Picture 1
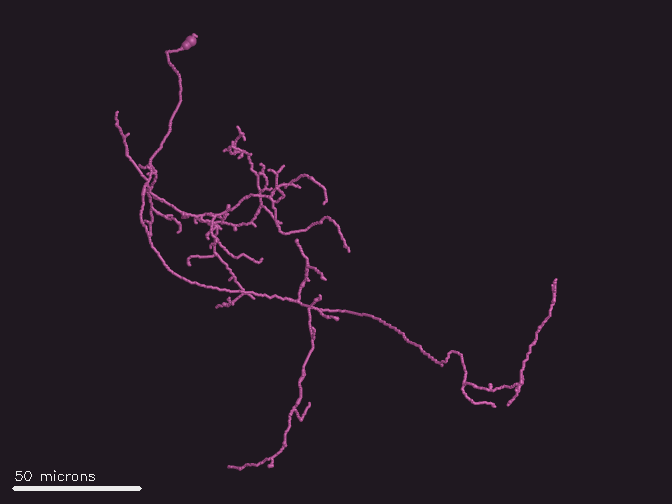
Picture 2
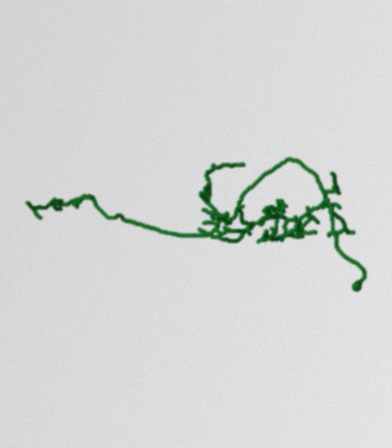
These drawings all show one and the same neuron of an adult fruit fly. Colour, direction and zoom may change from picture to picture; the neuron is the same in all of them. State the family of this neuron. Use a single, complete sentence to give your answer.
The neuron is a member of the hemilineage DM6_central1 family.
